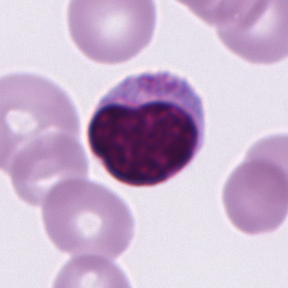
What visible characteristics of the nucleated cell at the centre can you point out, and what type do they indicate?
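I see a round, smooth outline first. The nucleus has a shallow notch in its upper edge, so its shape looks rather like a heart. In the cytoplasm there are fine violet-pink granules, and I can find no vacuoles there. This cell is a large granular lymphocyte.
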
